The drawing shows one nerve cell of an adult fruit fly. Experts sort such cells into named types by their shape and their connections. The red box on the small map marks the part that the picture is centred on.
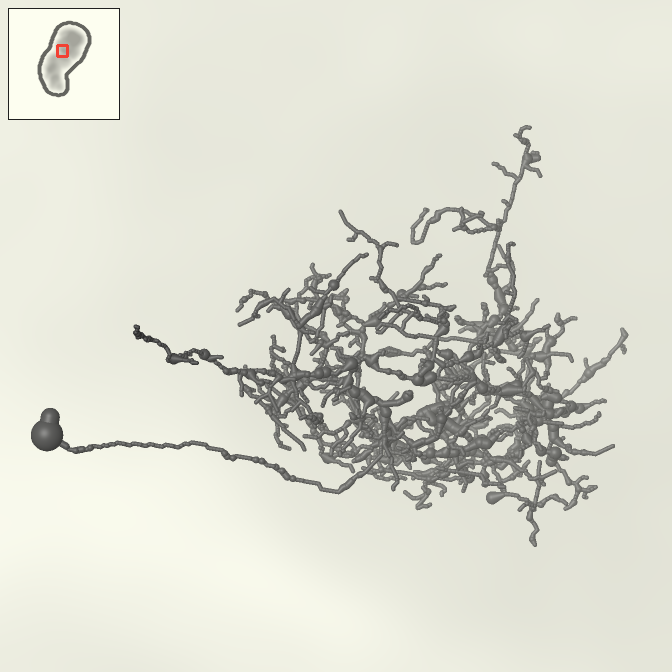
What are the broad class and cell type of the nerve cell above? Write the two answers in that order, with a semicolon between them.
central-brain intrinsic neuron; CB3661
